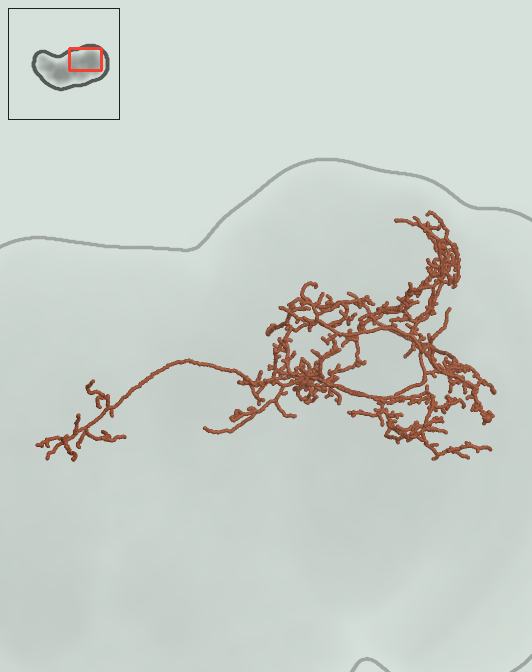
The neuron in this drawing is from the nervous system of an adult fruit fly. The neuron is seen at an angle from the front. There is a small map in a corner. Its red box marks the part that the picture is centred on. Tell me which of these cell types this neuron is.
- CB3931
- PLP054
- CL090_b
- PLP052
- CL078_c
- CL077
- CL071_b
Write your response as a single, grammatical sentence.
Regarding its cell type, the neuron is CL071_b.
